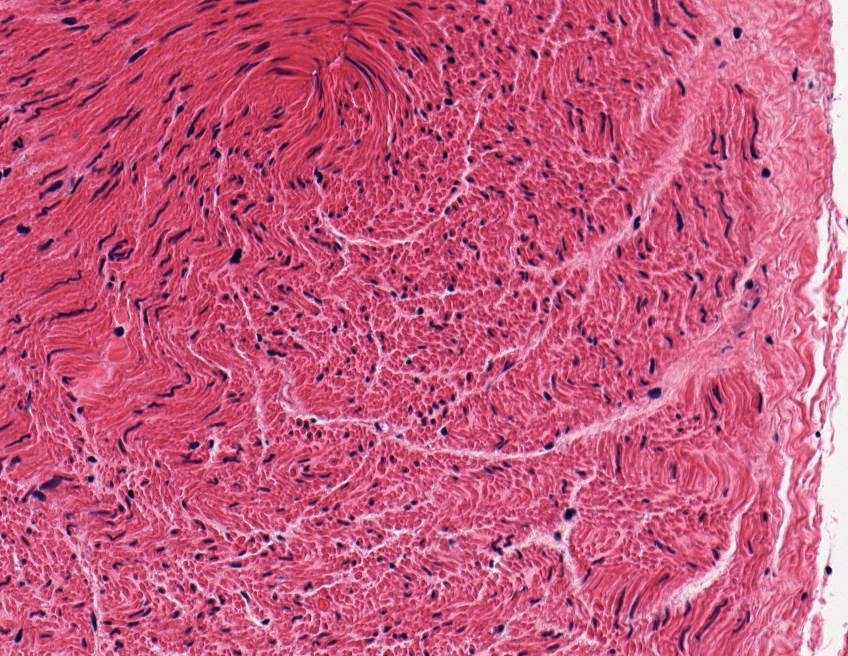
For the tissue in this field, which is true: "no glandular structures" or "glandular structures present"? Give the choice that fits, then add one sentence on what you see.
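No glandular structures. No epithelium or glands are present anywhere in the field.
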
